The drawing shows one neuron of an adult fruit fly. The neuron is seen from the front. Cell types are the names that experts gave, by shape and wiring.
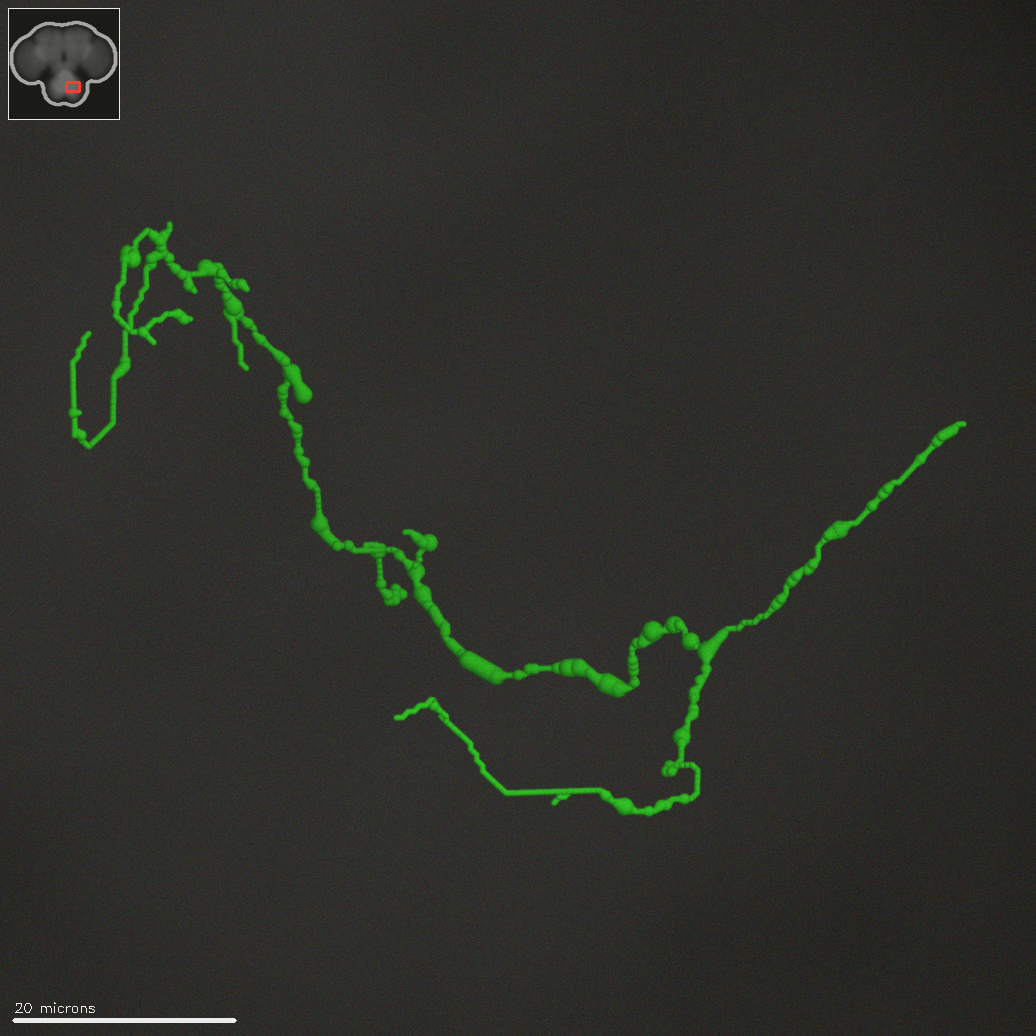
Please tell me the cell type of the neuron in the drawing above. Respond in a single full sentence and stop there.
The neuron is typed under the name SNpp48.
